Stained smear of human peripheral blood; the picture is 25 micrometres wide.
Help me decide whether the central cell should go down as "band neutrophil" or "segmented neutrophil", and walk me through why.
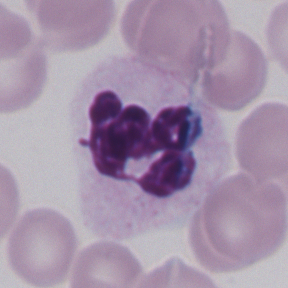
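Shown here is a segmented neutrophil. The cell has a roughly round, smooth outline and plentiful, pale pink cytoplasm. Its chromatin is dark purple and densely clumped. From the left side of the nucleus, a small thin tag sticks out.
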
